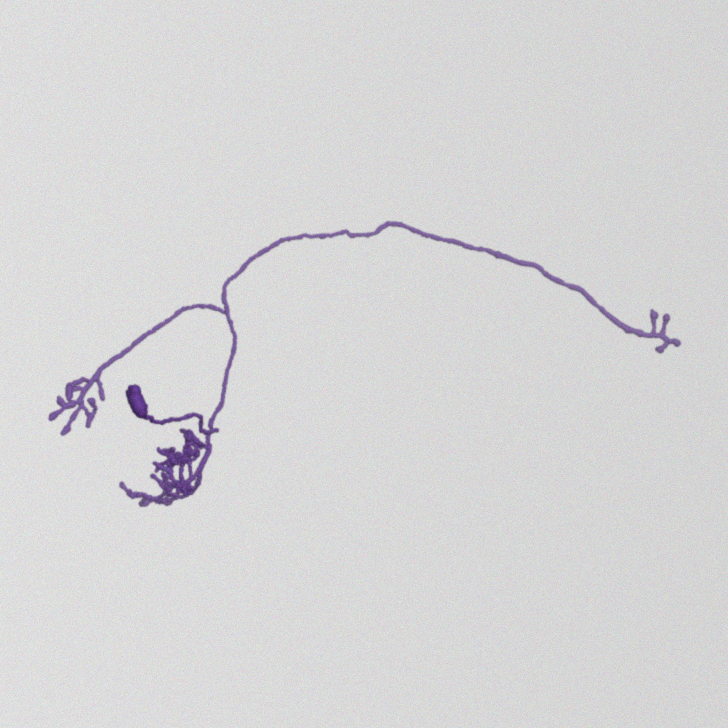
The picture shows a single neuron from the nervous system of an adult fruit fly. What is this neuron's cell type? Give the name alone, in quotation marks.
"SAD057"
